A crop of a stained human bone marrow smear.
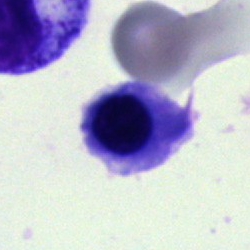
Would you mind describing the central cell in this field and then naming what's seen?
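Outline roughly round, edge slightly ragged and irregular. Chromatin very dark, densely condensed throughout. Moderate rim of blue-purple cytoplasm around nucleus, widest on right. Small pointed projection from upper right edge. Erythroblast.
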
